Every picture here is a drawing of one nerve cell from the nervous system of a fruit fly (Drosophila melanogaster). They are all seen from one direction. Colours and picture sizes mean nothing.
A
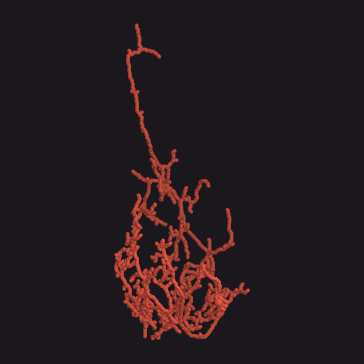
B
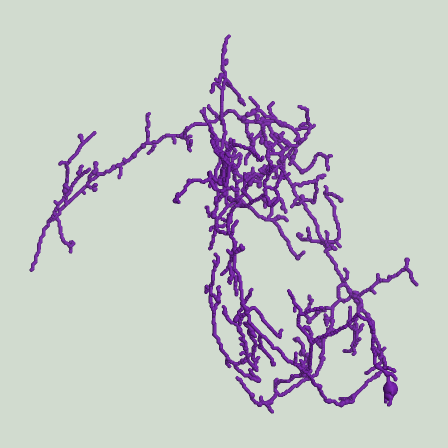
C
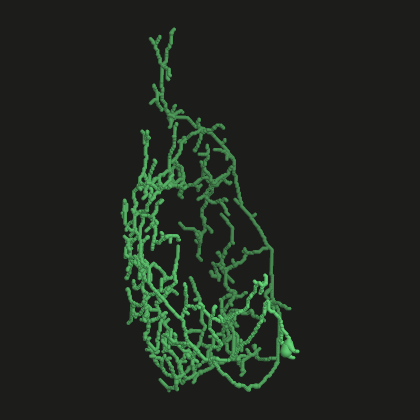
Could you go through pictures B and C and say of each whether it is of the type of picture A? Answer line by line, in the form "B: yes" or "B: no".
B: yes
C: yes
